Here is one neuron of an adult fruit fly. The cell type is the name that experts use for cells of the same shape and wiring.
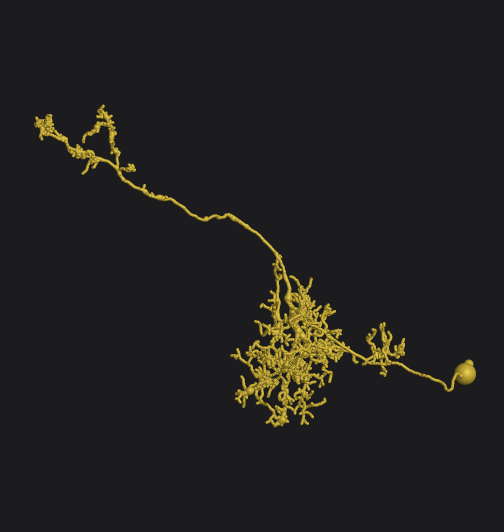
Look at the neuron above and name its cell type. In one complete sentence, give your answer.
It is Y3 that this neuron is, by cell type.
